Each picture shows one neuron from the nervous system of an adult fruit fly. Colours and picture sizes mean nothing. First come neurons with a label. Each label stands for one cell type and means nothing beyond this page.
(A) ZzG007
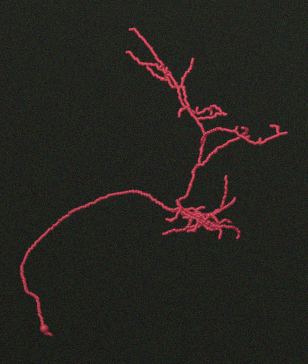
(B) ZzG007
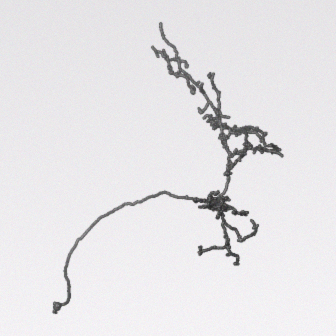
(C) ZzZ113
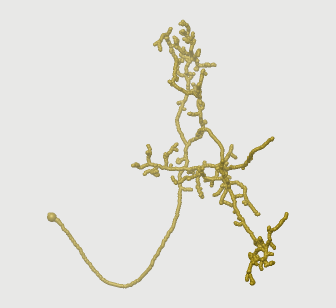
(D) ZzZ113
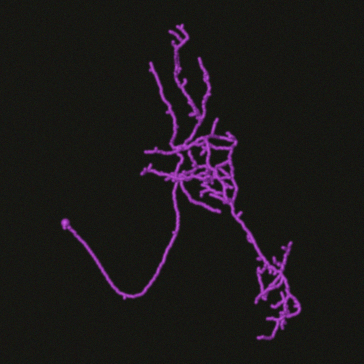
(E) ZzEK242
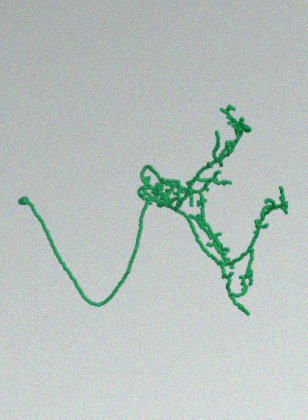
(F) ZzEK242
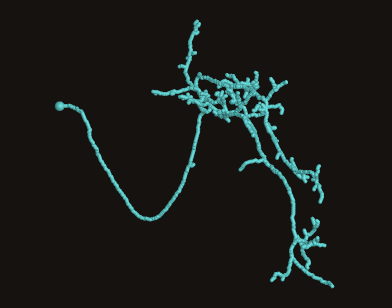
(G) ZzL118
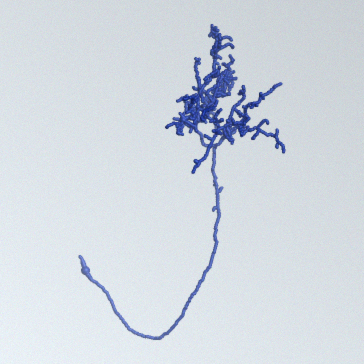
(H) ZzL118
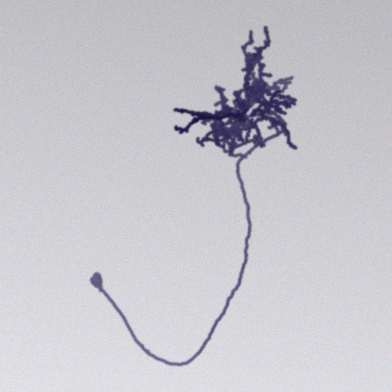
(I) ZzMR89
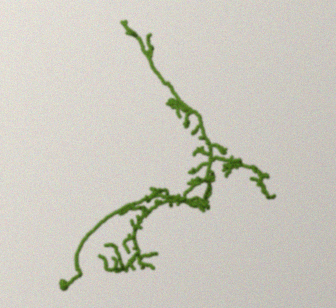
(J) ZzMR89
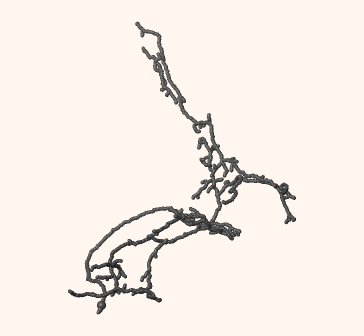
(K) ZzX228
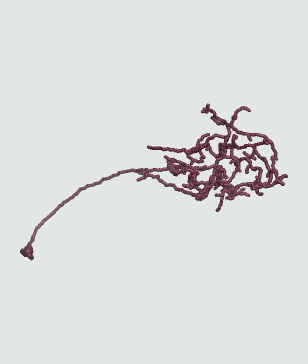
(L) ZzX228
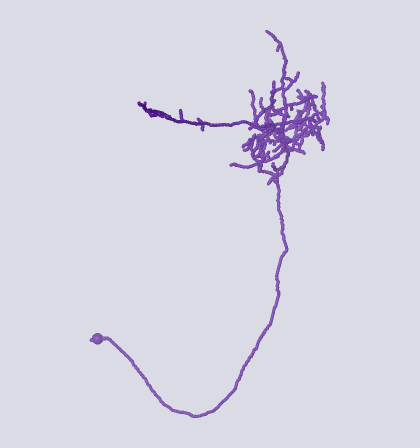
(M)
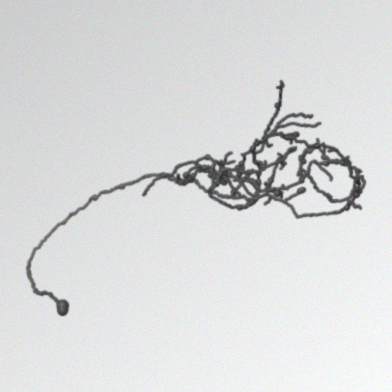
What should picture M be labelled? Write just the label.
ZzX228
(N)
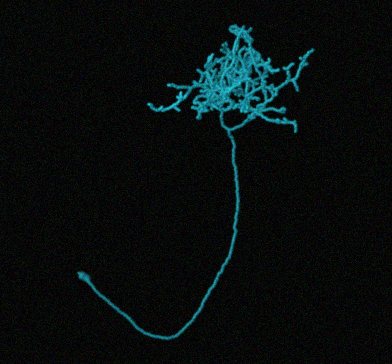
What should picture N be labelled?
ZzL118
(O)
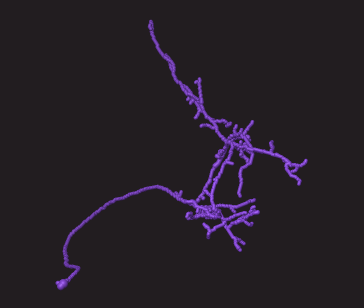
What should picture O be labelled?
ZzG007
